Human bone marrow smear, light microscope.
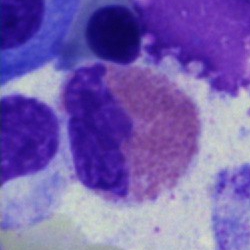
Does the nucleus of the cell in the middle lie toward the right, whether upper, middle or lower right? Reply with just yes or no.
No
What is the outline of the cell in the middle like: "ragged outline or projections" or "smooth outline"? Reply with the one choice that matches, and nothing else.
Smooth outline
